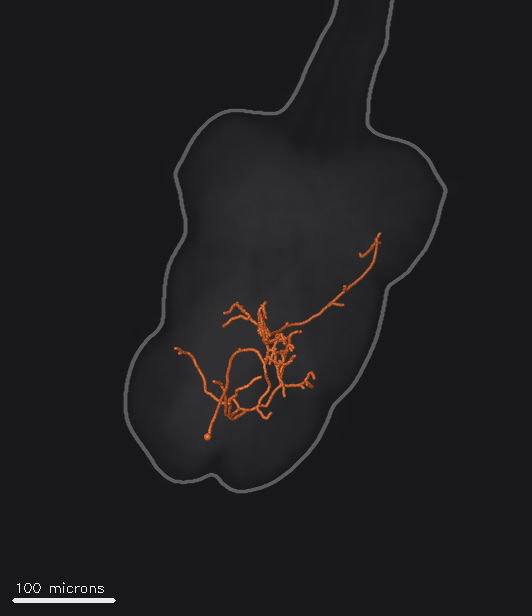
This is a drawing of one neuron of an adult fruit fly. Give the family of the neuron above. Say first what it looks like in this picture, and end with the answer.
It lies in the nerve cord. Its cell body lies at the bottom of the picture. By the scale bar it is about 200 microns wide in this view. Its broad class is nerve-cord intrinsic neuron. The family is hemilineage 12B.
